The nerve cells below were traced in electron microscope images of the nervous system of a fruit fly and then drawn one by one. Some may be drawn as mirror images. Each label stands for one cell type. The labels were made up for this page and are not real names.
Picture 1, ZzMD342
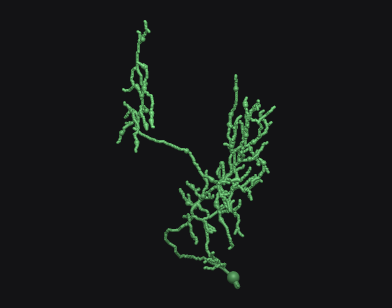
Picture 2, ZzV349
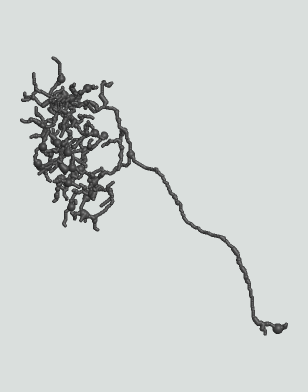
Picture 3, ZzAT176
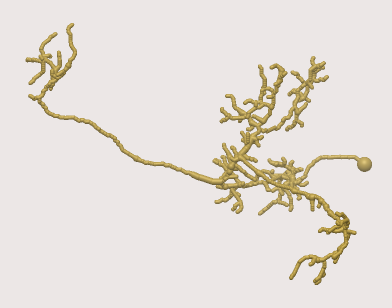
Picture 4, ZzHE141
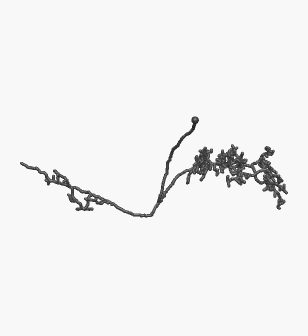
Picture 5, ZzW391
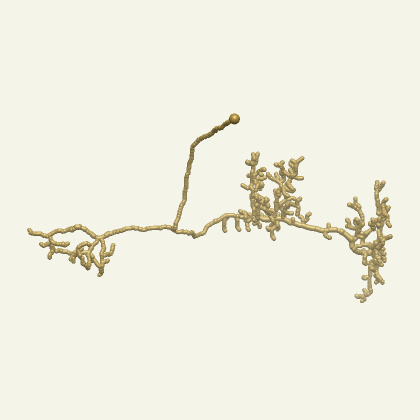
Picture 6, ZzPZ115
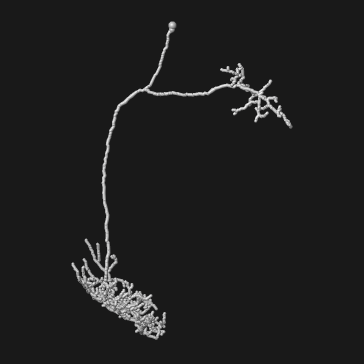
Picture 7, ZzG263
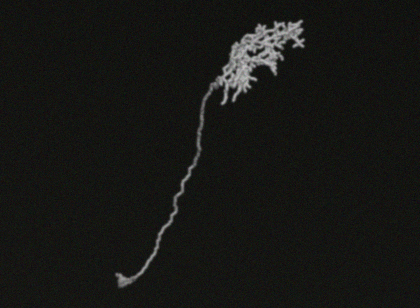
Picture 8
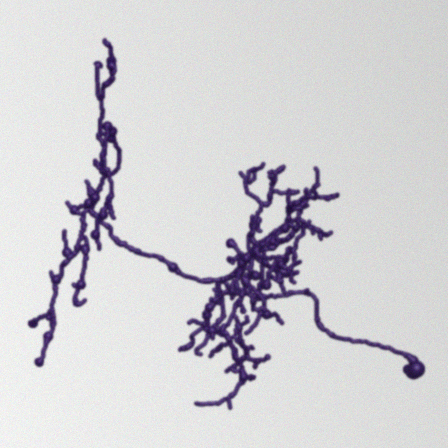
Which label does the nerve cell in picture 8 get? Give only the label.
ZzMD342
